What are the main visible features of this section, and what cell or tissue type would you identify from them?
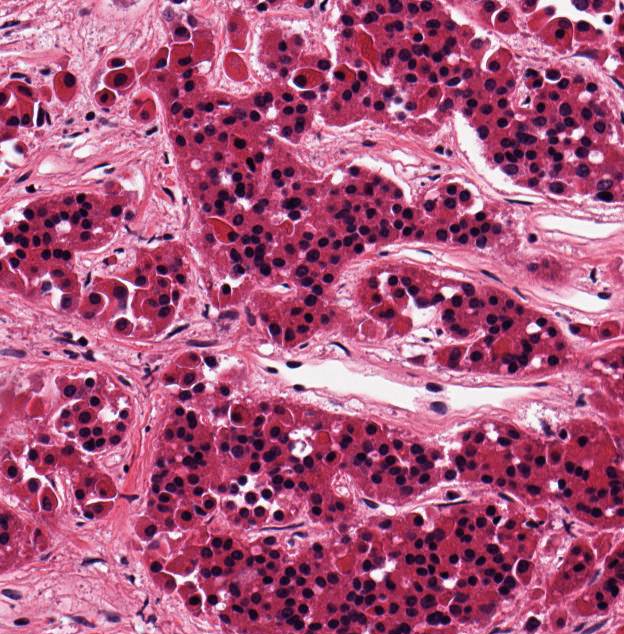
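Notice that across the whole field solid nests and lobules of cells are parted by bands of fibrous stroma. The nest cells have abundant, deeply eosinophilic cytoplasm and round, dark, fairly uniform nuclei. The stroma is pale pink collagen with scattered spindle-shaped nuclei. This is pituitary.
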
